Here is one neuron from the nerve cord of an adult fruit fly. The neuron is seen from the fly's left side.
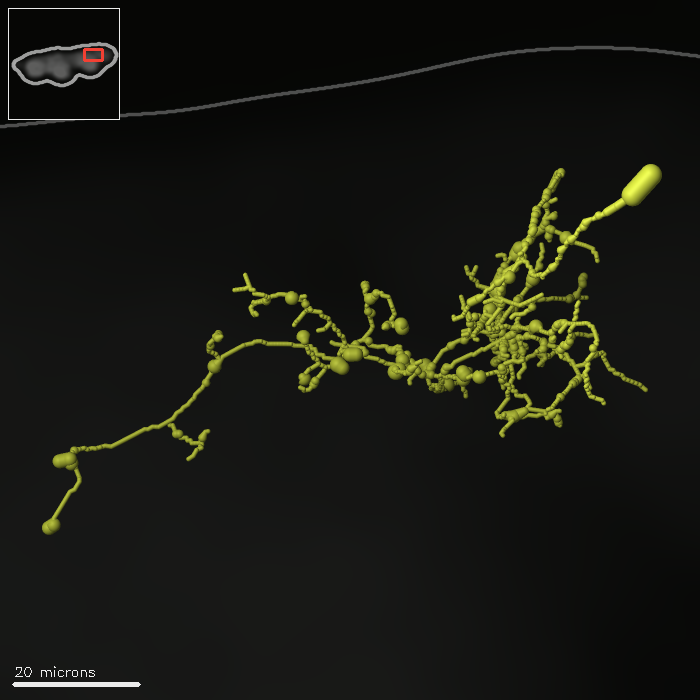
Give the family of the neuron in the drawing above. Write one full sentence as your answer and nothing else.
What the neuron belongs to is the family hemilineage 05B.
